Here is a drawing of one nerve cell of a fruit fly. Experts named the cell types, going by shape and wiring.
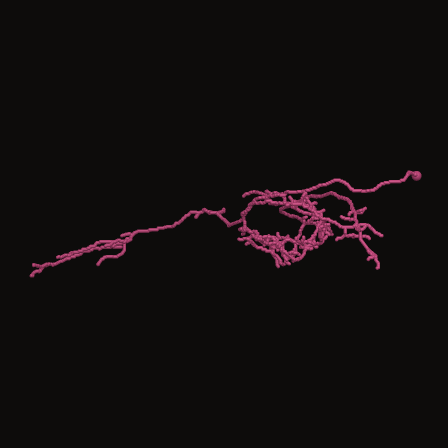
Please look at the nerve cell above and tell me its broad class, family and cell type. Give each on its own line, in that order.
central-brain intrinsic neuron
hemilineage LHp3
ATL019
